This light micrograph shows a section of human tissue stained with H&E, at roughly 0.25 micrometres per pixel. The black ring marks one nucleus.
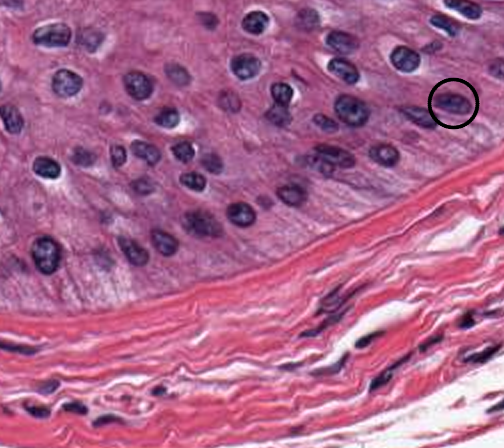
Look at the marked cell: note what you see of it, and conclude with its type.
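The nucleus is an elongated oval, noticeably longer than it is wide, and about the same size as the neighbouring nuclei. The surrounding cytoplasm is pink, finely streaky rather than smooth, and has no sharp outline separating it from the neighbouring cells. Type of cell: keratinocyte.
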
